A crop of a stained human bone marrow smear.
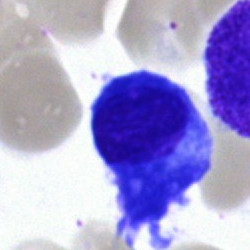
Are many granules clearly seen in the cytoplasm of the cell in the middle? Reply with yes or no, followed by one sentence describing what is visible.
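No. No granules are seen in the cytoplasm.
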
